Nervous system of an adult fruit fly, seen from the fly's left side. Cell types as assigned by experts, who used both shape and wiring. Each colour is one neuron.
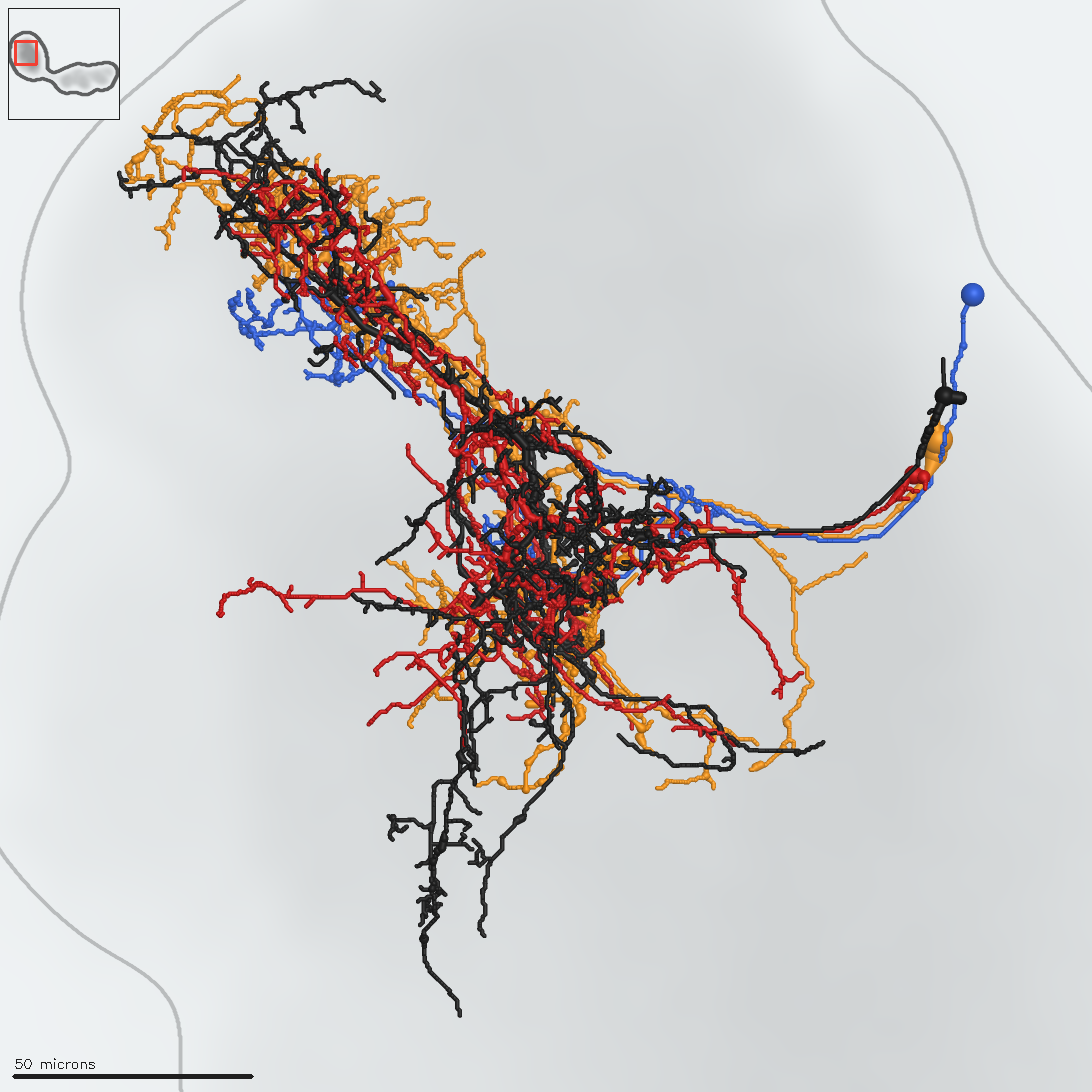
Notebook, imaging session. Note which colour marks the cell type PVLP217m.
black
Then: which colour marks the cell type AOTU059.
blue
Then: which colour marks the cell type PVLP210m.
red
